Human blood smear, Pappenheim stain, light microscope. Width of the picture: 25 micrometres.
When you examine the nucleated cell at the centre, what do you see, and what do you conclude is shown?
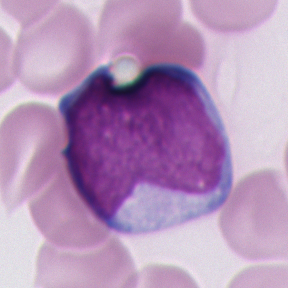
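Quick look: the nucleus fills most of the cell and has a notch in its upper edge. Its chromatin is finely stippled rather than coarsely clumped, and the cytoplasm around it is pale blue. What you've got there is a myeloblast.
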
